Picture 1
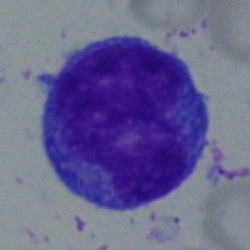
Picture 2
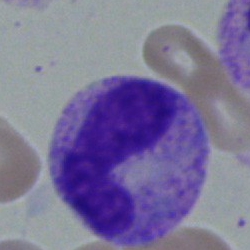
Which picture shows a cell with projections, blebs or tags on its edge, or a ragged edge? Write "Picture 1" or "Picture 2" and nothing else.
Picture 1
